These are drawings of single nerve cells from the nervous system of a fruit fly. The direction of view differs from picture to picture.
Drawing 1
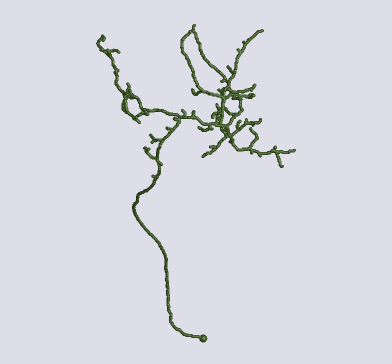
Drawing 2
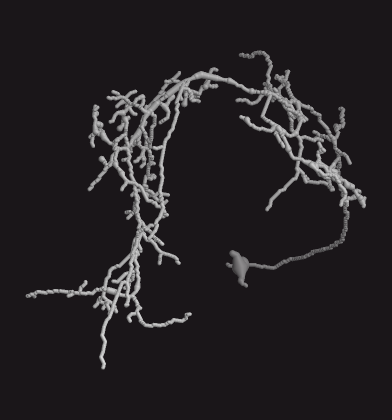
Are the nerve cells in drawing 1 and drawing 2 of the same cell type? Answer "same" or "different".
same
